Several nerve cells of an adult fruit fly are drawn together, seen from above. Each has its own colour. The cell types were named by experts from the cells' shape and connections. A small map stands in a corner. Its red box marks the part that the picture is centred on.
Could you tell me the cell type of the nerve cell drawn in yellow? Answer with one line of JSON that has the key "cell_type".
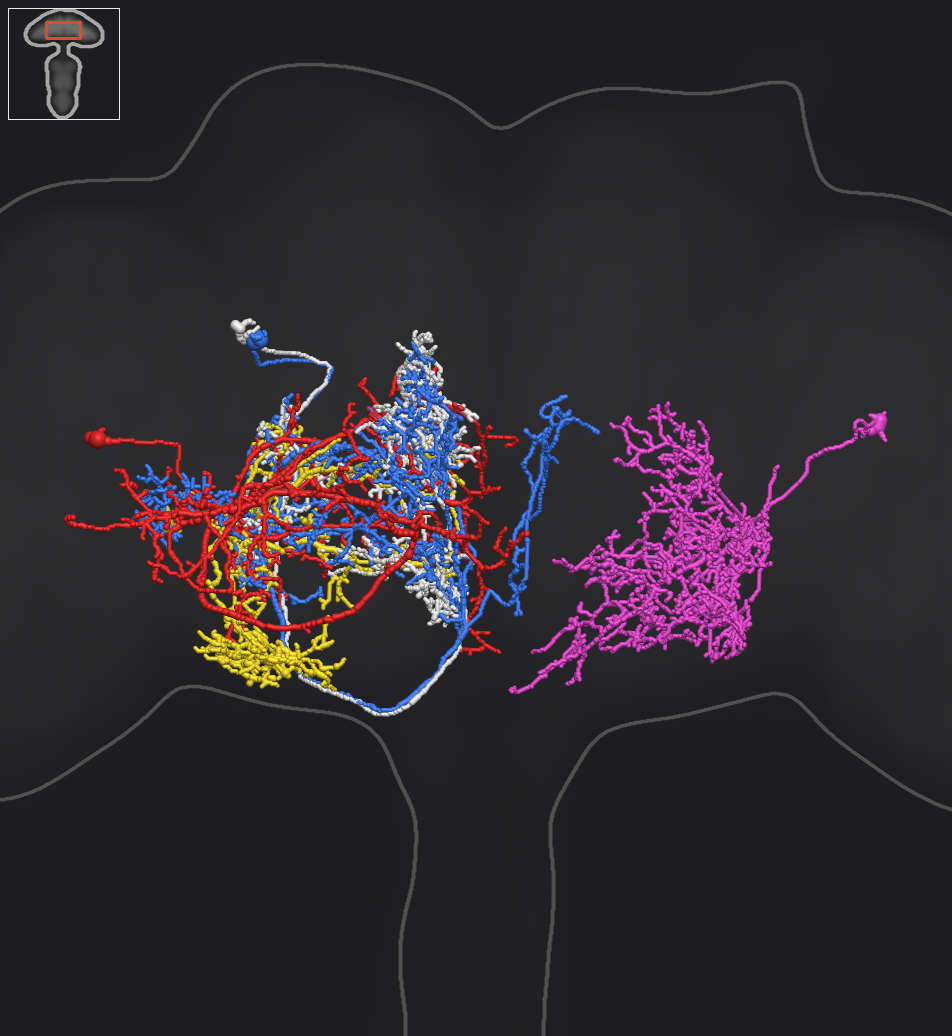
{"cell_type": "GNG306"}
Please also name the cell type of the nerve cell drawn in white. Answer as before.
{"cell_type": "GNG554"}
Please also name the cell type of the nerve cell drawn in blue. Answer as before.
{"cell_type": "GNG575"}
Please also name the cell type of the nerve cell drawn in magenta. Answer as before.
{"cell_type": "GNG565"}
